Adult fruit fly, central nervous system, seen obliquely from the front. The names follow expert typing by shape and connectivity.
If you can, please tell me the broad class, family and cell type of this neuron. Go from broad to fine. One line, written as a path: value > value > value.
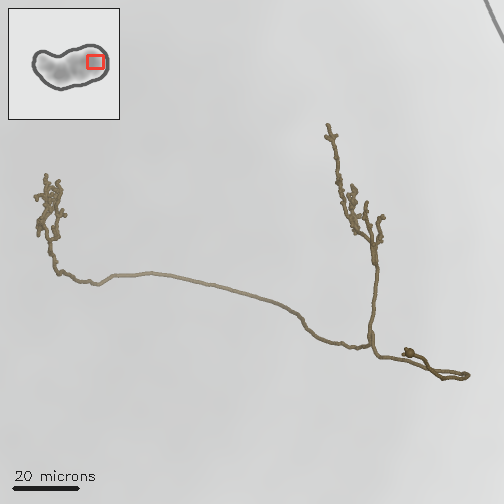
optic-lobe intrinsic neuron > Tm > Tm33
